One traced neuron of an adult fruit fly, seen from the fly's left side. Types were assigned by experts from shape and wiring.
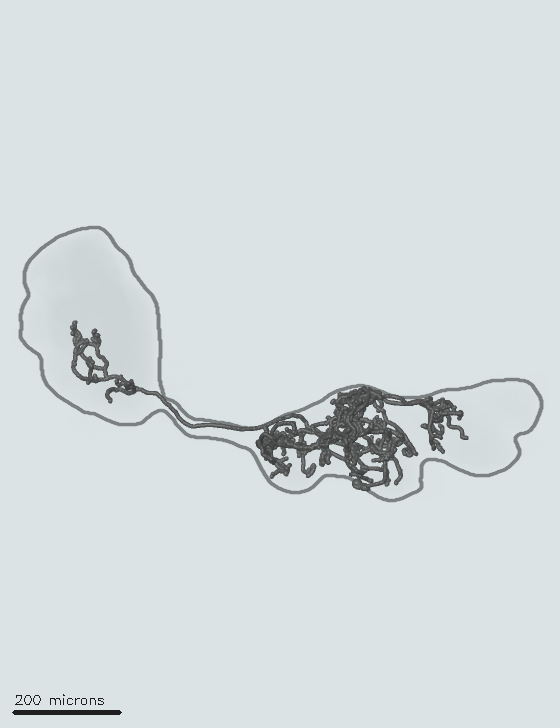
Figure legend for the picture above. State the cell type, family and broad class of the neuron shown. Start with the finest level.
vMS16; hemilineage 27X; ascending neuron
